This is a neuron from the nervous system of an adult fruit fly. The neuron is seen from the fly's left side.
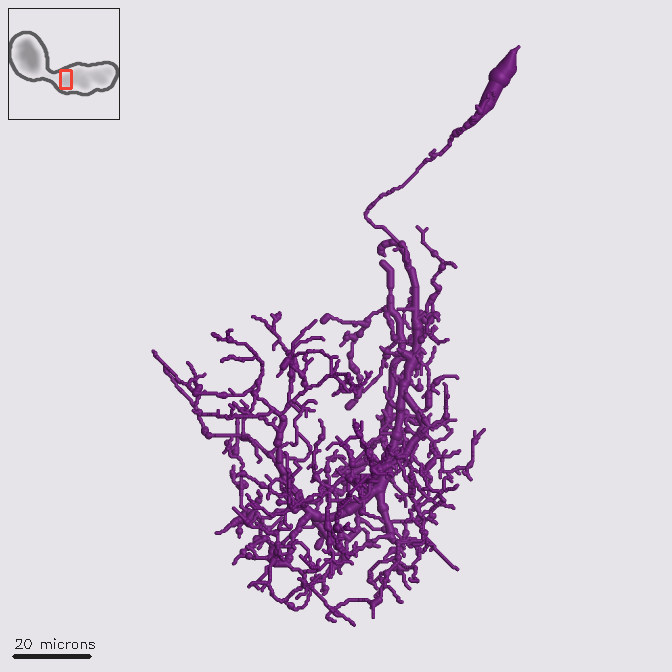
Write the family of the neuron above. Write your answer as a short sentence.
The family is hemilineage 19A.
